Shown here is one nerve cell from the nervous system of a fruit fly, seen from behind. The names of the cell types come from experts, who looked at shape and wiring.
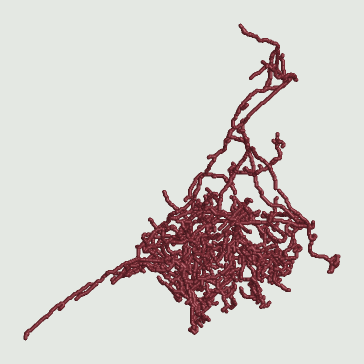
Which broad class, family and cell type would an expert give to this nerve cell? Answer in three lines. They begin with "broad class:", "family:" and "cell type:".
broad class: central-brain intrinsic neuron
family: hemilineage VLPl&p2_lateral
cell type: AVLP101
